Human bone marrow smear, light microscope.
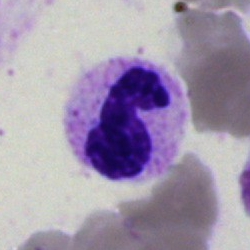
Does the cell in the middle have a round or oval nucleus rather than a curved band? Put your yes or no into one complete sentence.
No, the nucleus is stretched into a curved band and lacks separate lobes.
